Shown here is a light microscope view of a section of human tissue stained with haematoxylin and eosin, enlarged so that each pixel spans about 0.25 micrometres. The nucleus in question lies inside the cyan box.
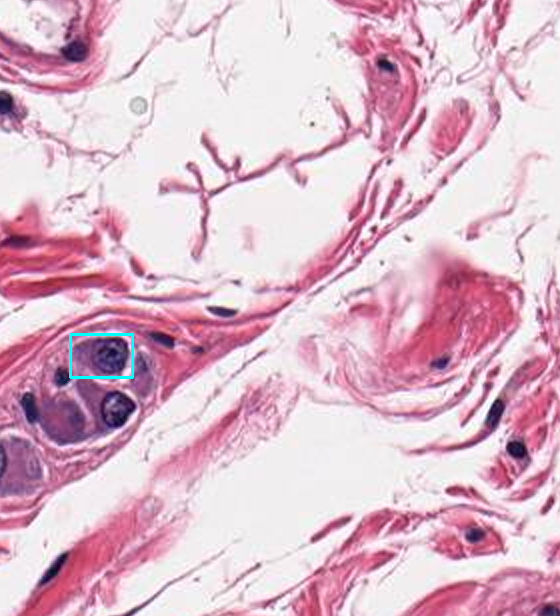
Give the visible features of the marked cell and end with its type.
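The nucleus is round and clearly larger than the small, dark, flattened nuclei scattered in the surrounding pink fibres. The nucleus has a speckled, clumped chromatin pattern rather than being solidly and evenly dark like those flattened nuclei. The cytoplasm is purplish-lilac rather than pink, and the cell is separated from its neighbours by a thin pale rim. The cell sits in a tight cluster of similar large purplish cells, enclosed by a band of pink fibres that runs diagonally alongside other fibre bundles. Type of cell: neuron.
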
